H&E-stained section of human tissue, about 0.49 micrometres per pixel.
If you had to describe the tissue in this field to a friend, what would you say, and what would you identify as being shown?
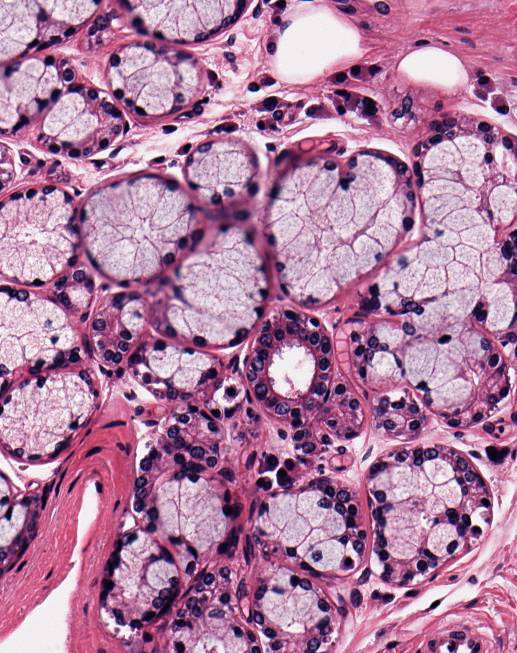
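Closely packed rounded mucous acini fill the field, separated by thin connective tissue septa. The mucous cells have pale, foamy cytoplasm staining a faint lilac-grey. Their nuclei are dark and flattened against the cell bases at the rim of each acinus. The septa consist of pink fibrous tissue with scattered small dark nuclei. This is minor salivary gland.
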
